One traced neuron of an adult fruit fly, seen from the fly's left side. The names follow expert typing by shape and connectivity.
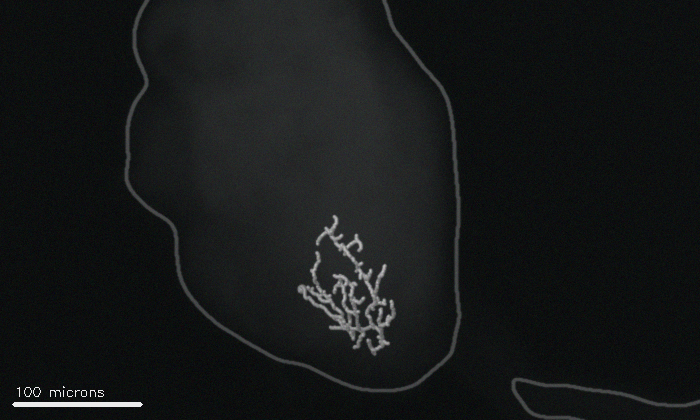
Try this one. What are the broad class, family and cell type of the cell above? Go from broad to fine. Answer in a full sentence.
An optic-lobe intrinsic neuron of the Cm family, type Cm11c.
